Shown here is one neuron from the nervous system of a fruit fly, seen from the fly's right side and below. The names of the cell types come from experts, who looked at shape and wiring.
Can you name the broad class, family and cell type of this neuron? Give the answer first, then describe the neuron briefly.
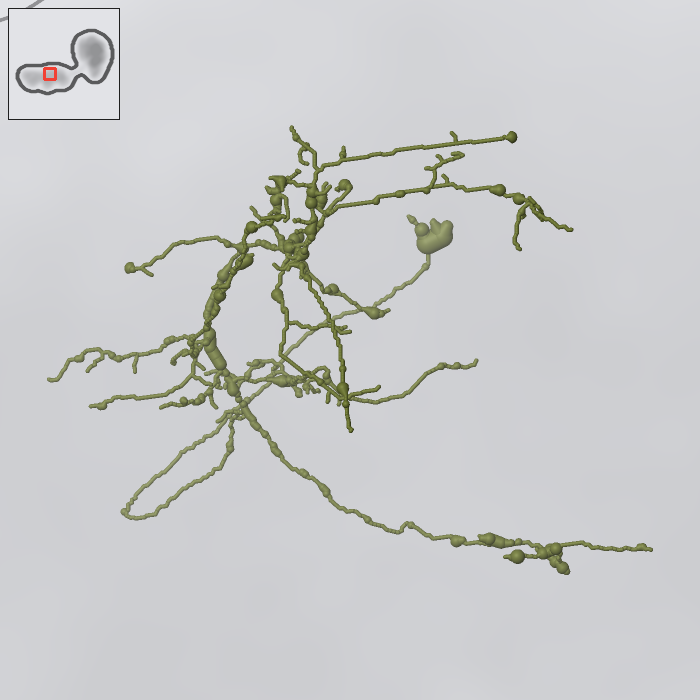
This is a nerve-cord intrinsic neuron. Its family is hemilineage 11B. The cell type is IN11B023. The picture shows dozens of branch ends. As drawn here it is wider than it is tall.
